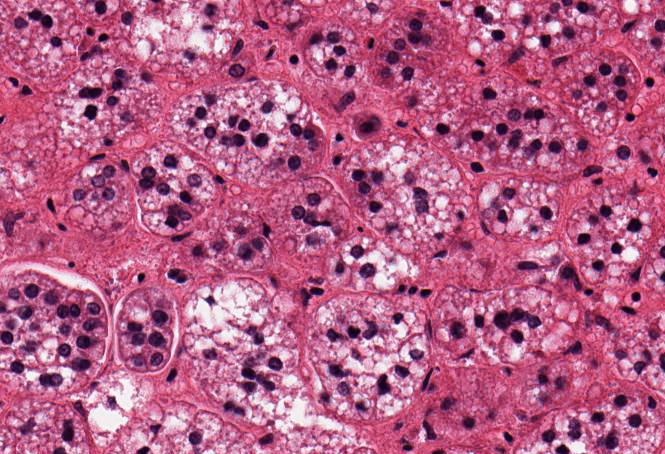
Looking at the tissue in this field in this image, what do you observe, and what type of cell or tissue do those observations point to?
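Solid nests without a central lumen are separated by thin pink fibrous septa. Most nest cells have pale cytoplasm crowded with many small clear vacuoles, and their nuclei are small, round and darkly stained. The tissue is the adrenal gland.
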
